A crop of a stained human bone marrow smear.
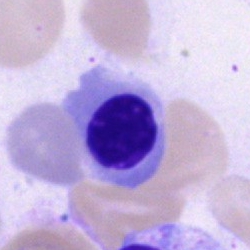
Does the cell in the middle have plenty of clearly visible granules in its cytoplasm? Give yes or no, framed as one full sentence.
No, within the cytoplasm of the cell there is no visible granule.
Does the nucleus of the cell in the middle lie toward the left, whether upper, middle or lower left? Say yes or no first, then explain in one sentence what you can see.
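No. The rim of cytoplasm is widest on the upper-left side of the nucleus.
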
